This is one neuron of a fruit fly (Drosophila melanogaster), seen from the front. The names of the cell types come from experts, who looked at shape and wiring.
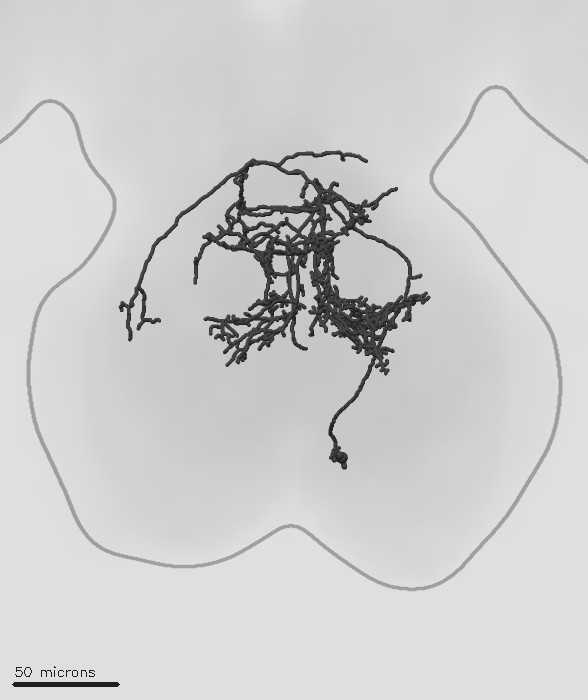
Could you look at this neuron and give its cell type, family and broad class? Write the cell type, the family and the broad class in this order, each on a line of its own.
IN06A005
hemilineage 06A
nerve-cord intrinsic neuron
